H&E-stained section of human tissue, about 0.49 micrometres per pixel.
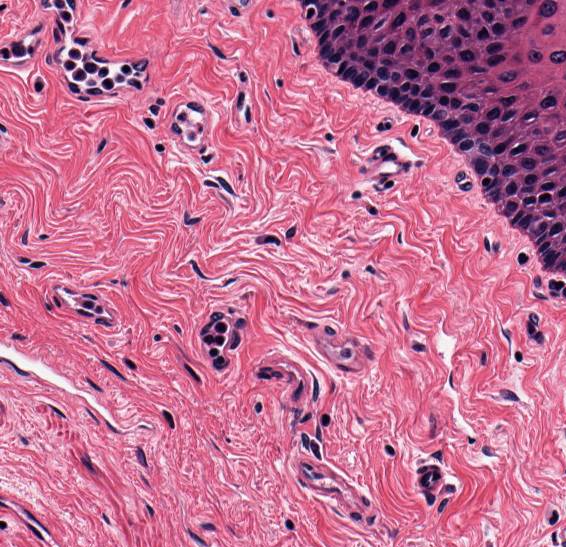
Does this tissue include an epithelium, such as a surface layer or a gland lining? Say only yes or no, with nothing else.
Yes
